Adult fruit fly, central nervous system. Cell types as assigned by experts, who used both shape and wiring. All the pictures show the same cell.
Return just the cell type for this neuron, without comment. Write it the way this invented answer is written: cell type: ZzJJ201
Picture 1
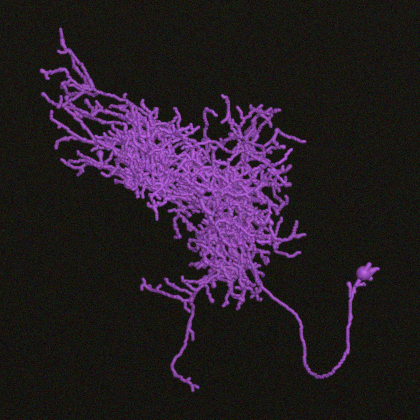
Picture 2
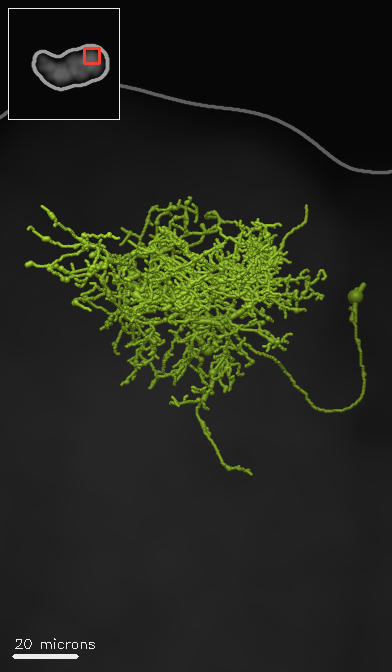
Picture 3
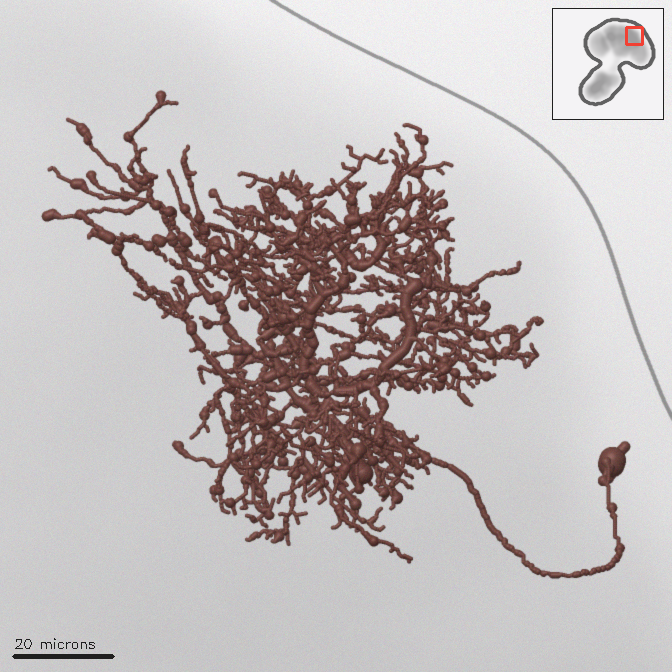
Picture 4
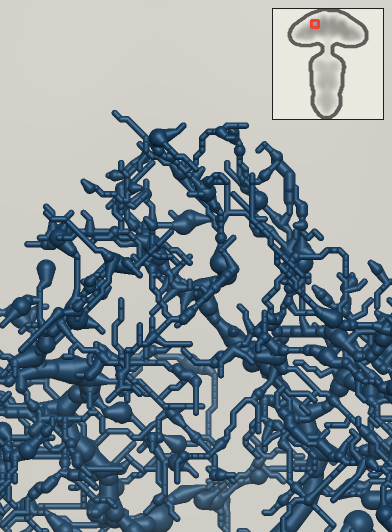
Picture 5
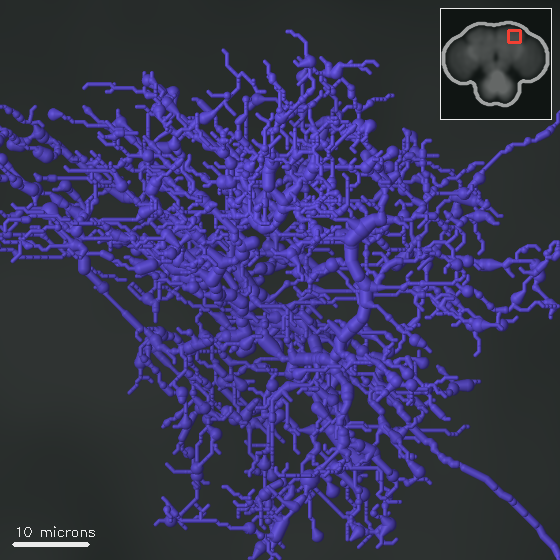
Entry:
cell type: SLP057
